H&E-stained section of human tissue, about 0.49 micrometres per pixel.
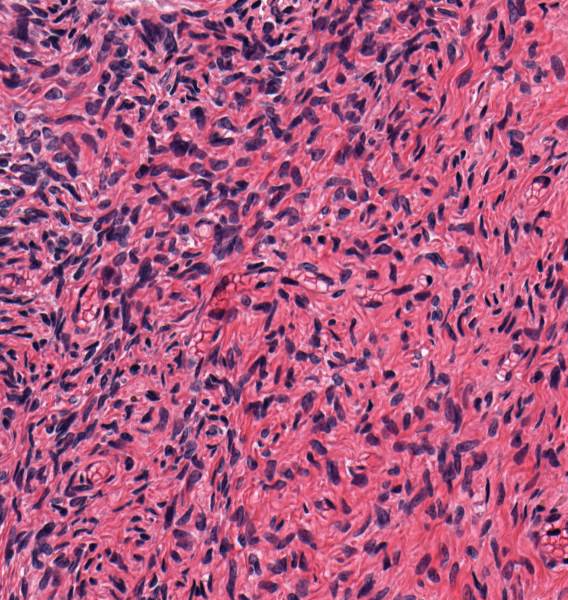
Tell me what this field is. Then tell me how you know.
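This one's ovarian cortex, and what decides it is how dense it is. Spindle cells are packed closely and fairly evenly across the whole field, with no epithelium anywhere.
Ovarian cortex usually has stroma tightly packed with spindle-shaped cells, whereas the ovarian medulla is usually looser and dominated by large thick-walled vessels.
The nuclei are elongated, tapered and dark, many of them slightly wavy or irregular. Each cell has scant pink cytoplasm whose borders you can't tell from the surrounding stroma. Between the cells lies pink, fibrillary collagenous stroma.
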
